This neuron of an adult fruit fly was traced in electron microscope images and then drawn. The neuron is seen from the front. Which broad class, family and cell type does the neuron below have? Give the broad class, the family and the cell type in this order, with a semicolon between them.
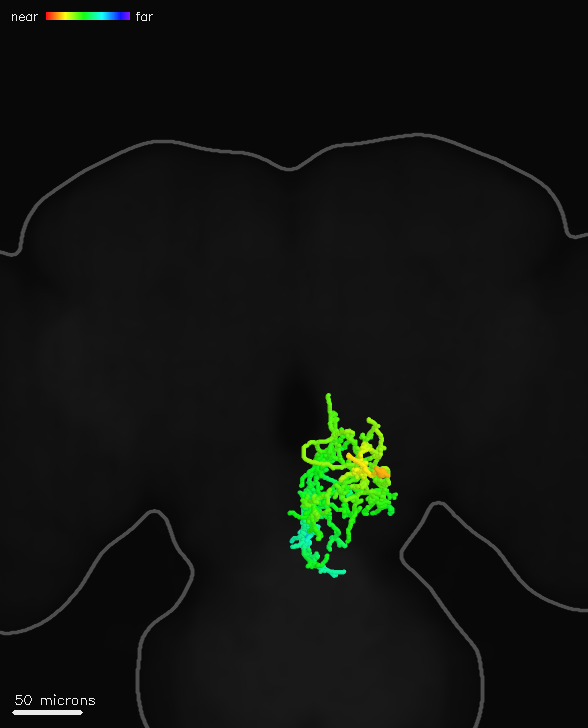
central-brain intrinsic neuron; hemilineage TRdl_b; GNG176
